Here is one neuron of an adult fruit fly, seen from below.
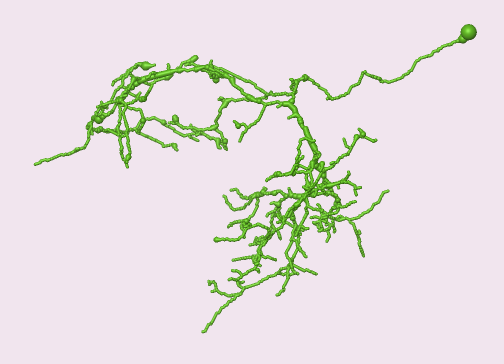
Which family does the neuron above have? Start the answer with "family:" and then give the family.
family: hemilineage 16B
